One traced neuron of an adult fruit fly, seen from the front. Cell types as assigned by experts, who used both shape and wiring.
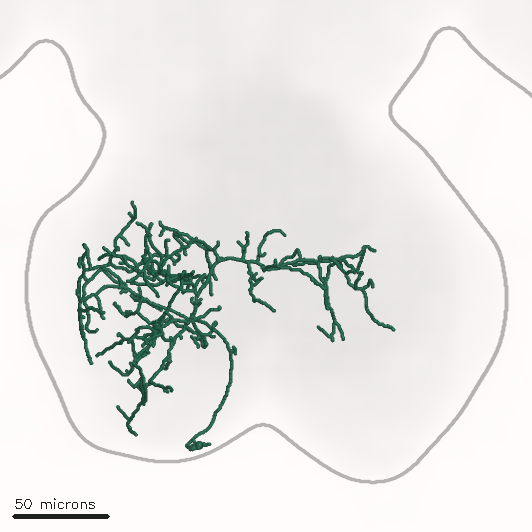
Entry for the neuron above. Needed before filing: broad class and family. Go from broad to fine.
nerve-cord intrinsic neuron; hemilineage 04B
